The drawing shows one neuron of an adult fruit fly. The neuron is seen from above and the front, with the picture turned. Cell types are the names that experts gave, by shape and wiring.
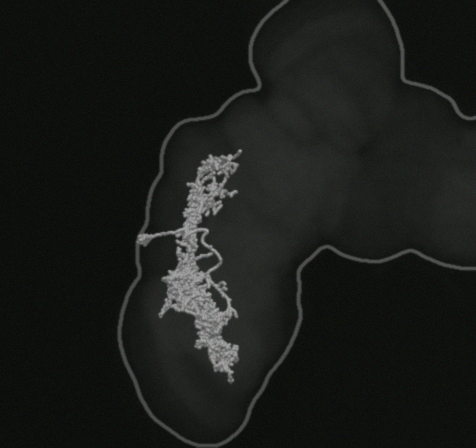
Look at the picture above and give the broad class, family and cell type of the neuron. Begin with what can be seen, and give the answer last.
As drawn here it is taller than it is wide. This is a central-brain intrinsic neuron. Its family is hemilineage VESa1. It is of cell type AVLP597.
